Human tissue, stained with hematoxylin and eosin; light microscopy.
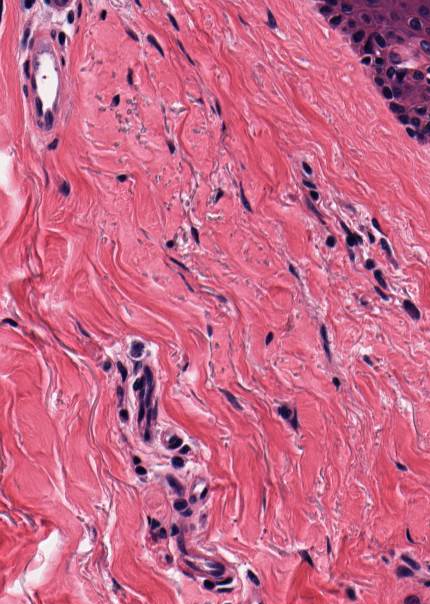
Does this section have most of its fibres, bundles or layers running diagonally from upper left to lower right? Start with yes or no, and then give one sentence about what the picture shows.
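Yes. The collagen bundles are wavy and run obliquely from the upper left toward the lower right.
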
